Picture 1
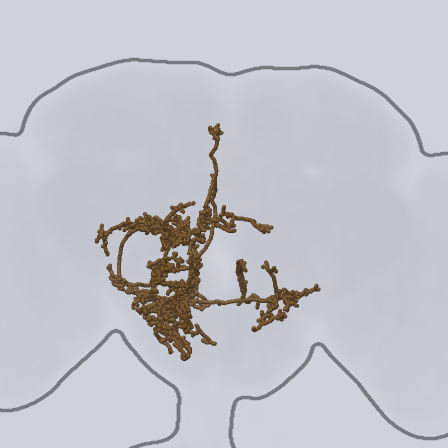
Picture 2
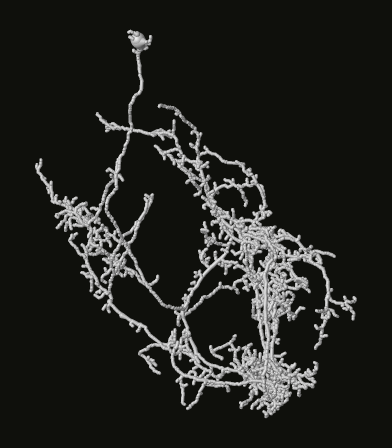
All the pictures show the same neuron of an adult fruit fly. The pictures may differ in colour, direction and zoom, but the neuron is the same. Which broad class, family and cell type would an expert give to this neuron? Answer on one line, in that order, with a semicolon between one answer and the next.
central-brain intrinsic neuron; hemilineage DM1_antero_ventral; PS116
